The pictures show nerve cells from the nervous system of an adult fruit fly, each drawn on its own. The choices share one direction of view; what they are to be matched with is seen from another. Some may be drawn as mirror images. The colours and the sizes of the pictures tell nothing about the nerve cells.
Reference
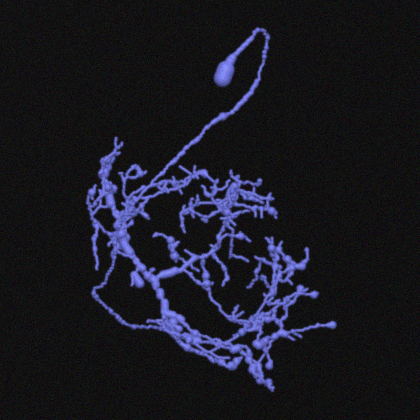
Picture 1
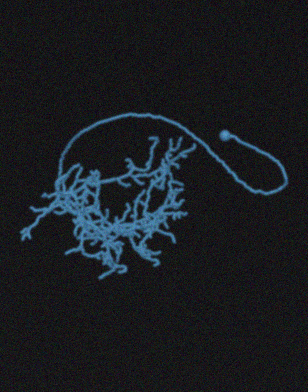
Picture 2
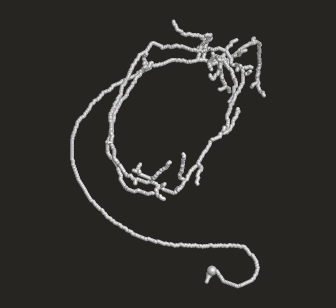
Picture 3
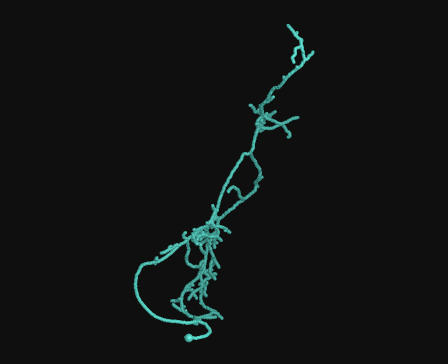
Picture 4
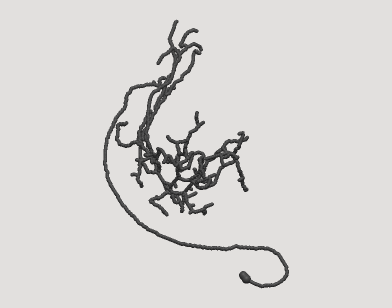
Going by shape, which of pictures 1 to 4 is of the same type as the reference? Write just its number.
1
